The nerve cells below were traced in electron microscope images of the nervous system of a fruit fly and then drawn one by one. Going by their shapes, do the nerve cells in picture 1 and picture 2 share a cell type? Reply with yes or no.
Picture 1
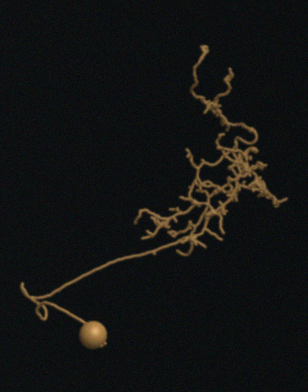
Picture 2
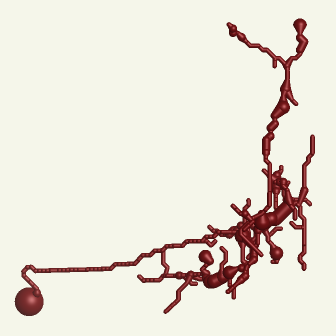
yes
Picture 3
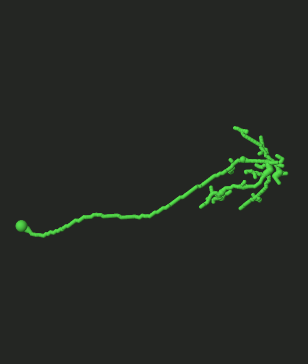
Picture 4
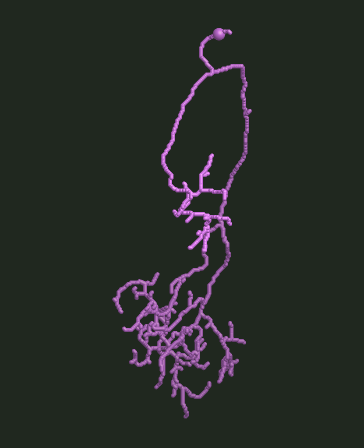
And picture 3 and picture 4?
no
